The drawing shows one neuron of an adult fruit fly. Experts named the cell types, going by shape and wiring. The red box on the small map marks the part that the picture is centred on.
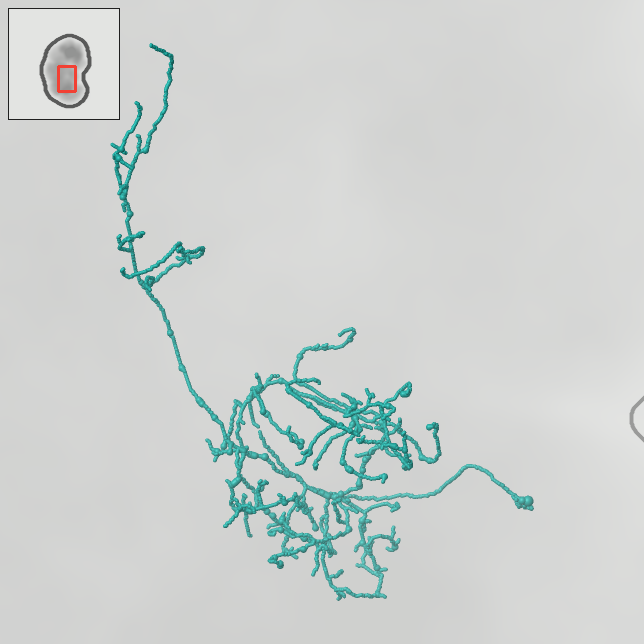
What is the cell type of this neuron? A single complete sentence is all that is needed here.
This neuron is typed as v2LN3A1_b.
